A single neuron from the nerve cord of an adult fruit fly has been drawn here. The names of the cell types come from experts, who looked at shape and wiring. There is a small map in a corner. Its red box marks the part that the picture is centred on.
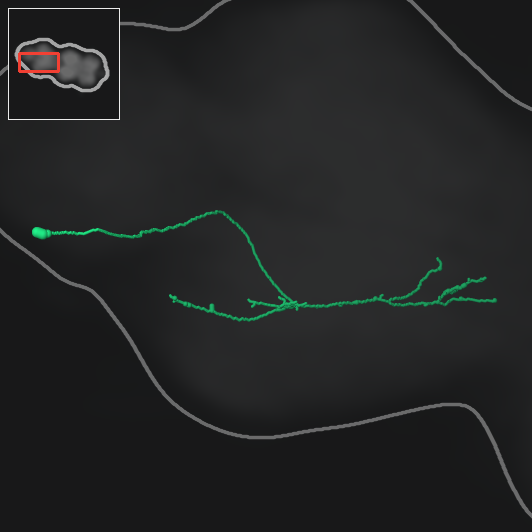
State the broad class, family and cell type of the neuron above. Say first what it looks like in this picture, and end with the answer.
In this view it is more than twice as wide as it is tall. It is a nerve-cord intrinsic neuron. Its family is hemilineage 21A. Its cell type is IN21A087.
